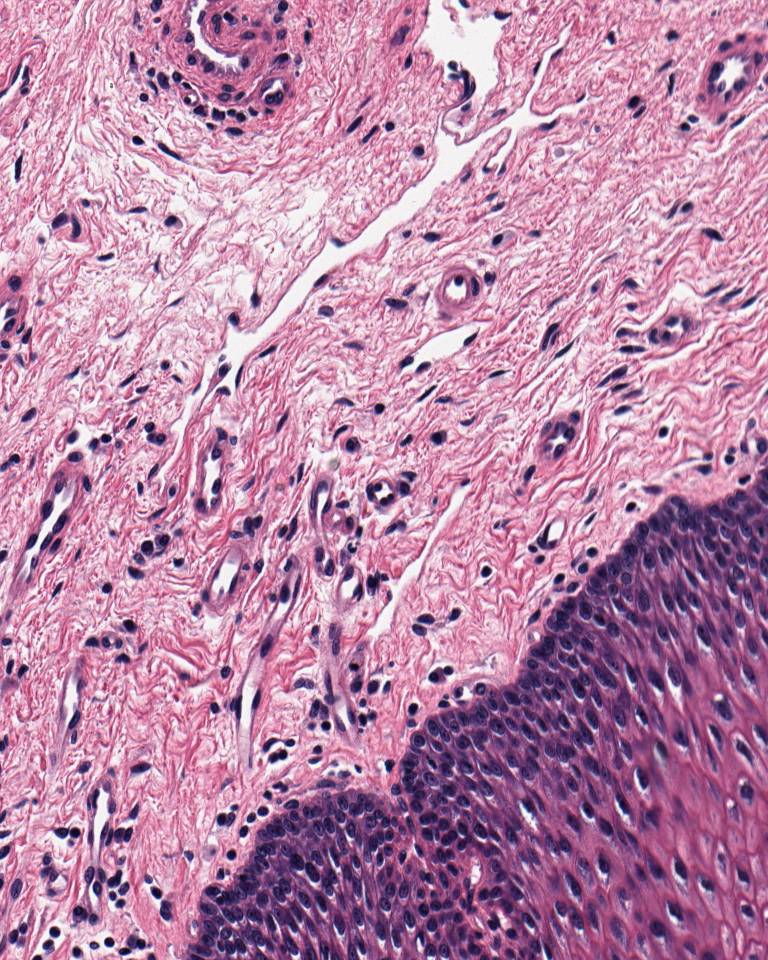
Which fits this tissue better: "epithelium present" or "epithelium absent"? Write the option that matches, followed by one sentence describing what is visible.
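Epithelium present. A stratified squamous epithelium fills the lower right corner of the field, and connective tissue fills the rest.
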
